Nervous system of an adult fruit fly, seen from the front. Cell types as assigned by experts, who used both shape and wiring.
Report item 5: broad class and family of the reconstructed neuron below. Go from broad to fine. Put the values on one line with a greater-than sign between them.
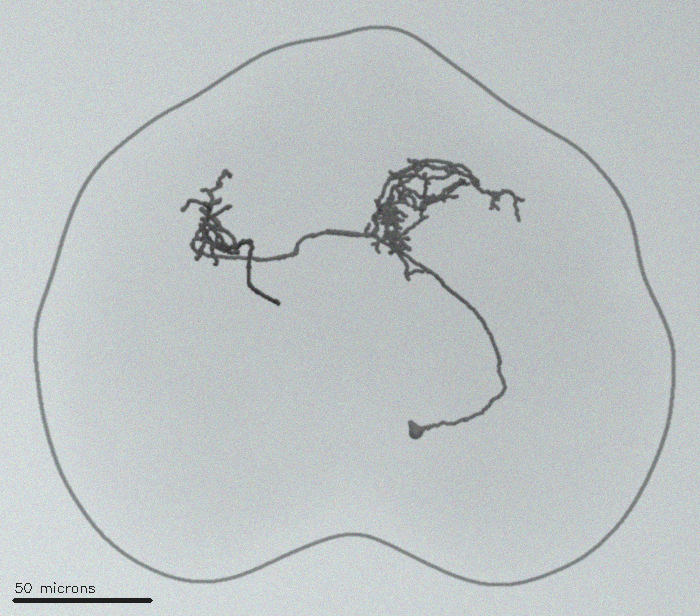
ascending neuron > hemilineage 07B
